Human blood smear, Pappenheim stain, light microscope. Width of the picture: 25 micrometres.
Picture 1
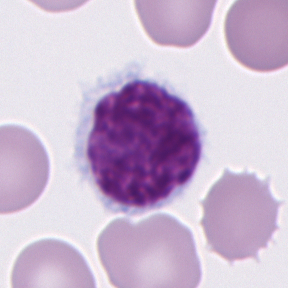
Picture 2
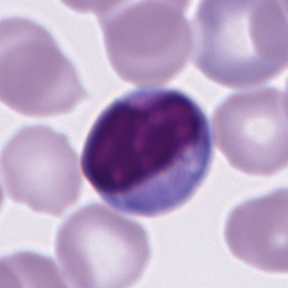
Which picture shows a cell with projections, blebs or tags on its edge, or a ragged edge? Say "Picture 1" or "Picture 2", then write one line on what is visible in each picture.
Picture 1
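What picture 1 shows: Fine hair-like projections fringe the edge of the cell.
What picture 2 shows: The cell outline is round and smooth.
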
